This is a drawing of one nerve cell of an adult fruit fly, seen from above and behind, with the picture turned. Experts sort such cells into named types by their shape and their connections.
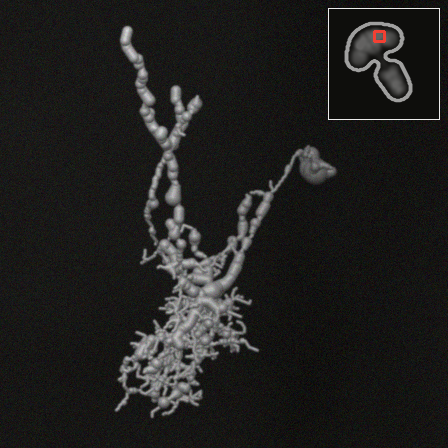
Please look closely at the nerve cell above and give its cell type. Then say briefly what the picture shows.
The cell type is WED063_b. Its broad class is central-brain intrinsic neuron. It lies in the brain. The picture shows dozens of branch ends.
